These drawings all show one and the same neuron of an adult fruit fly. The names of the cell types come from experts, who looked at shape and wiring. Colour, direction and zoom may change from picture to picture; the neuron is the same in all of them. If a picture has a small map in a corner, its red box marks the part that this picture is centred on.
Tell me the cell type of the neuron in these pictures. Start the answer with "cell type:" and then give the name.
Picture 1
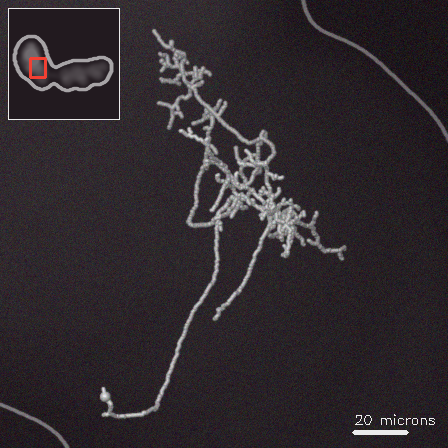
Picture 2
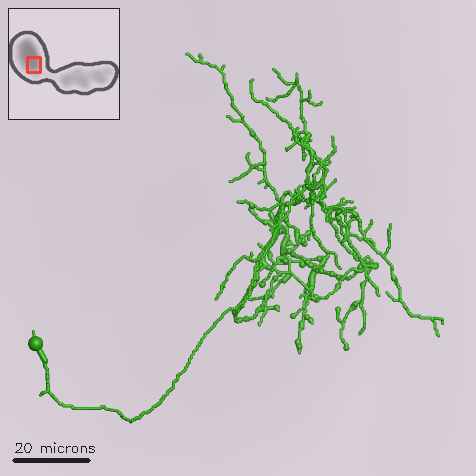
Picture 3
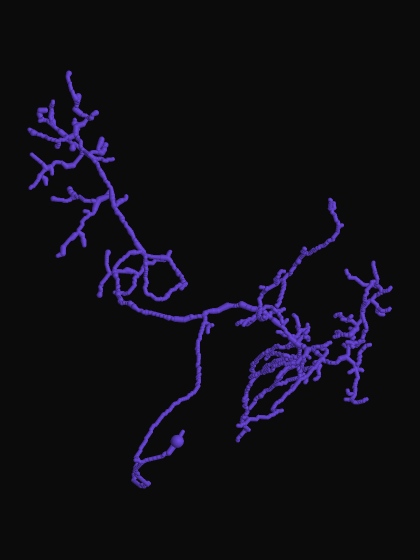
cell type: GNG434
